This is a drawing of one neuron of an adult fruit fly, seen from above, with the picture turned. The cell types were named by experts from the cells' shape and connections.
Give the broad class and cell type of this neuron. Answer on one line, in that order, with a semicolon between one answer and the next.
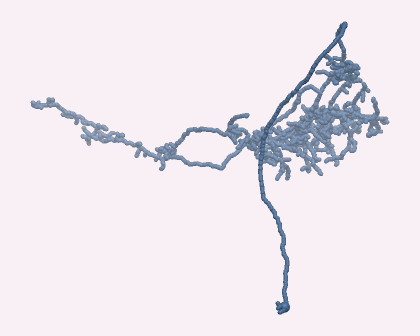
central-brain intrinsic neuron; VES079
